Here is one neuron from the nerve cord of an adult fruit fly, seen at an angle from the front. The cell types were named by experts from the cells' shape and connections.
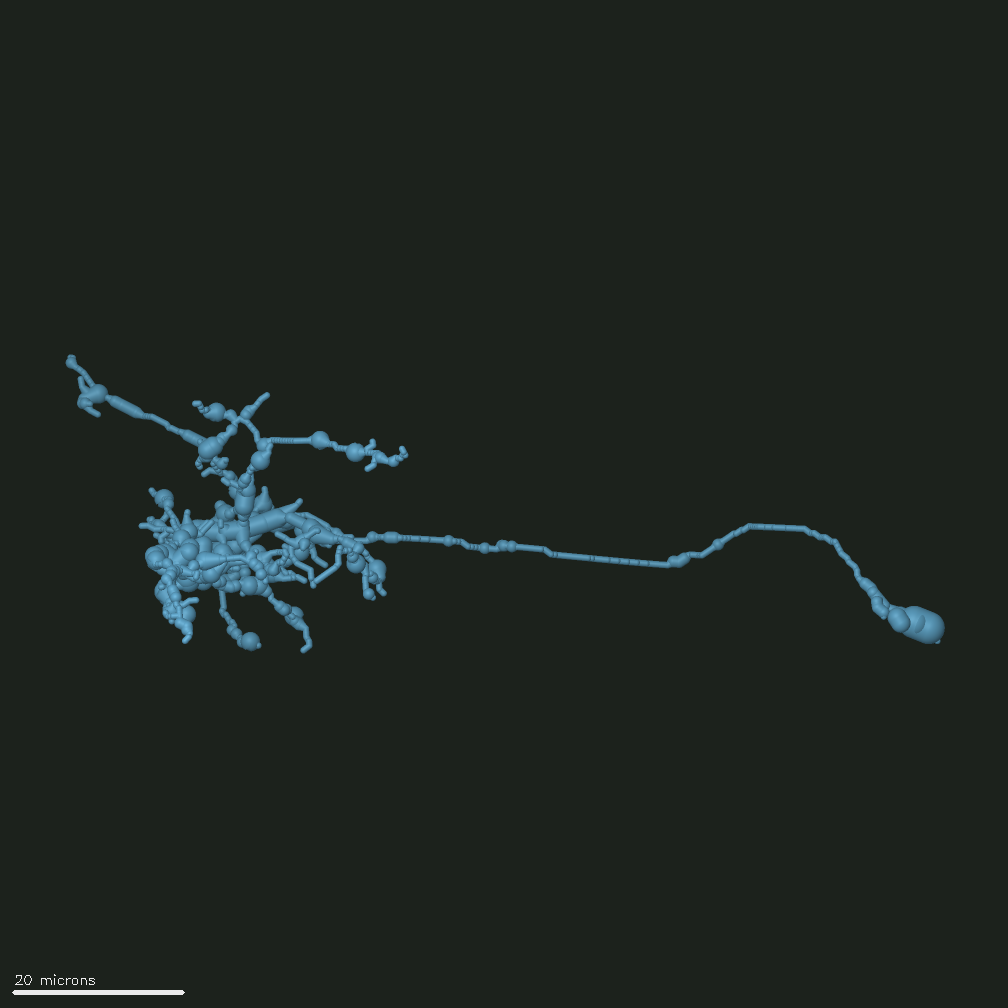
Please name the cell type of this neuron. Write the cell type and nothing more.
IN09A087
